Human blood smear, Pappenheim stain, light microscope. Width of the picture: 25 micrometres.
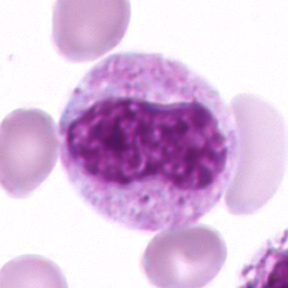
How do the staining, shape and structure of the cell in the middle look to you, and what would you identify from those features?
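An elongated nucleus lies horizontally across the cell, narrowed near its middle into a waisted, bean-like shape. Above and below it runs a wide band of pale lilac cytoplasm, with fine purplish granules scattered through it. This cell is a metamyelocyte.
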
